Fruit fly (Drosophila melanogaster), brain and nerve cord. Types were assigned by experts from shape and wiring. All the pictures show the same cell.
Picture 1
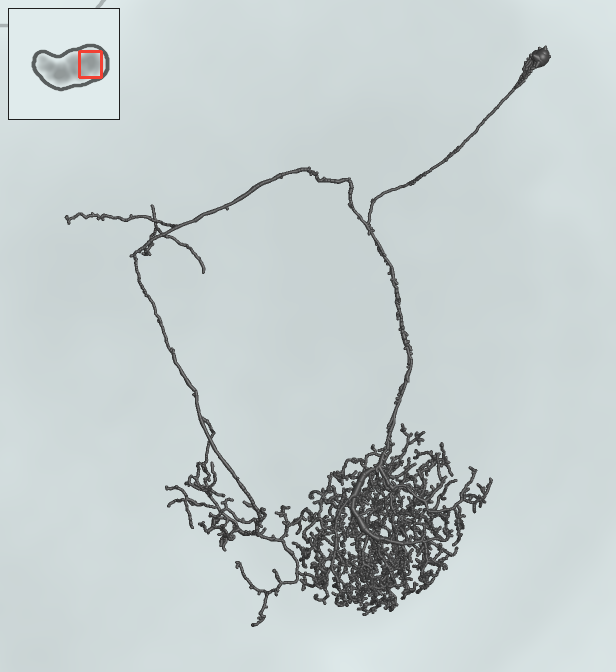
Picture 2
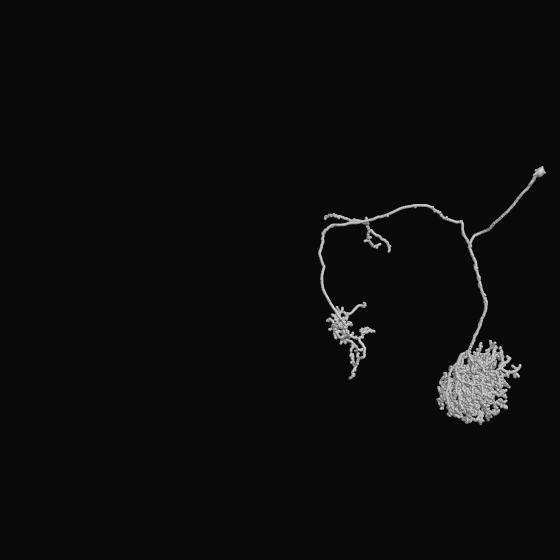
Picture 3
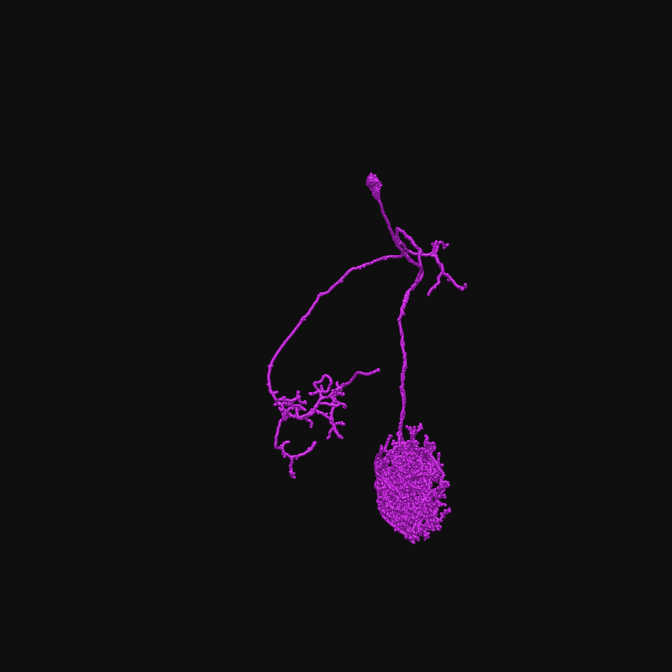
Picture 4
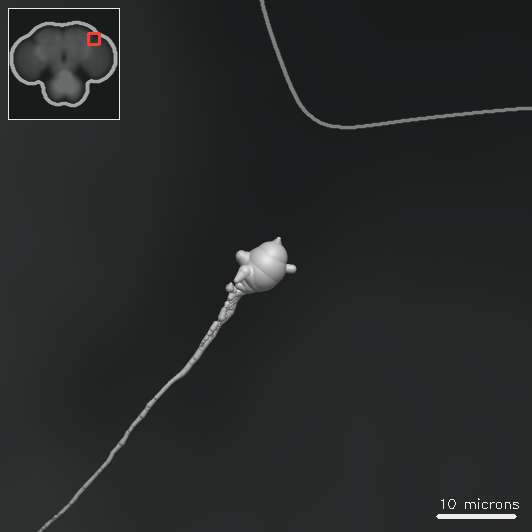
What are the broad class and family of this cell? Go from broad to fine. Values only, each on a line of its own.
visual projection neuron
hemilineage LHl4_posterior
